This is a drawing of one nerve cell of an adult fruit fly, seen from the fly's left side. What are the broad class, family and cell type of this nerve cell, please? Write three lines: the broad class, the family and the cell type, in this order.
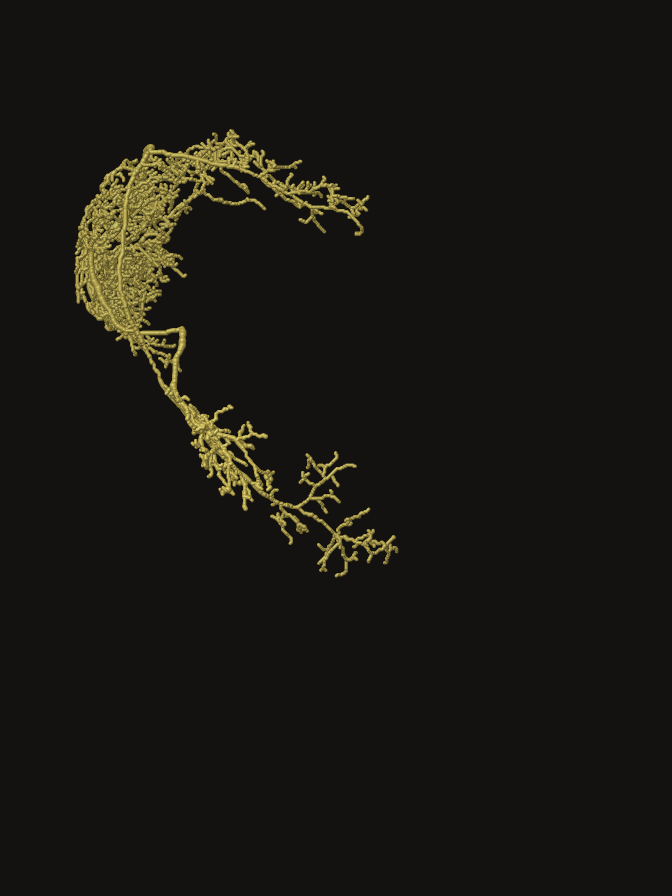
central-brain intrinsic neuron
MBON
MBON32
